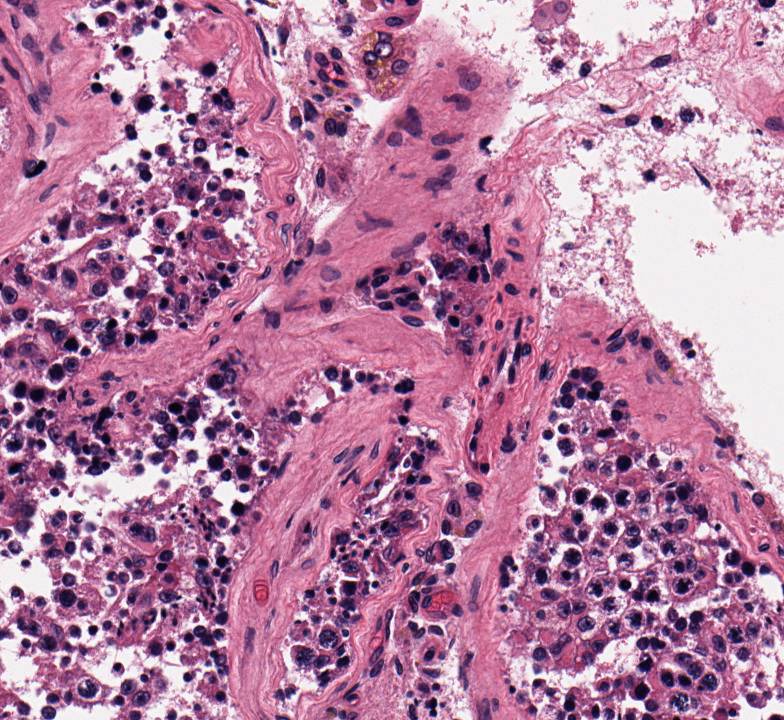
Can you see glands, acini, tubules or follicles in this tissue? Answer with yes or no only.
No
